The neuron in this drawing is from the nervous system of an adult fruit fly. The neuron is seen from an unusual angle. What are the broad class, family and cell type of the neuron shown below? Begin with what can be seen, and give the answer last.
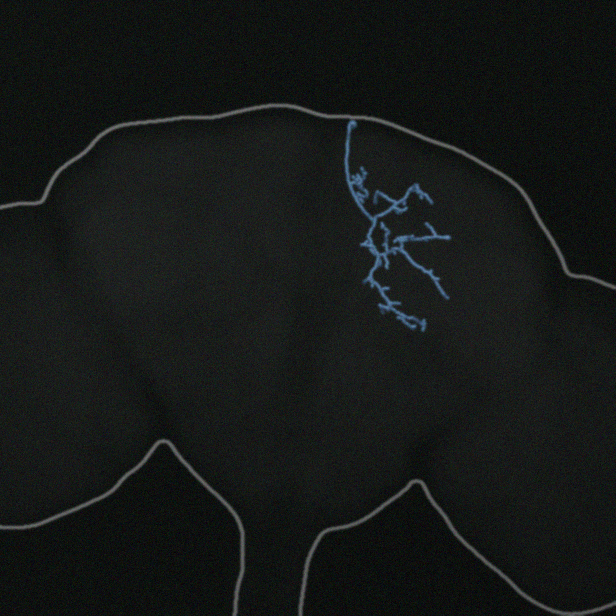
The cell body can be seen at the top of the picture. In this view it is taller than it is wide. It is a central-brain intrinsic neuron. The family is hemilineage SMPad2. Its cell type is CB3080.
